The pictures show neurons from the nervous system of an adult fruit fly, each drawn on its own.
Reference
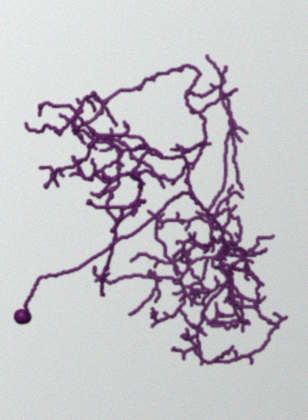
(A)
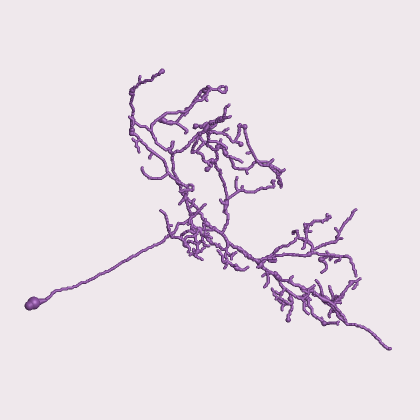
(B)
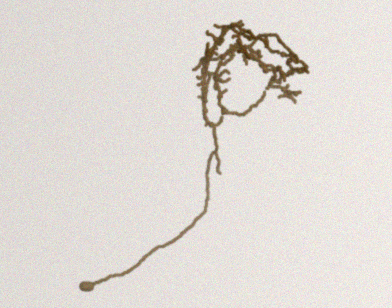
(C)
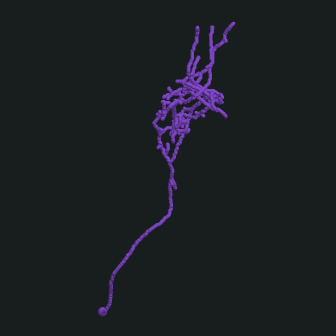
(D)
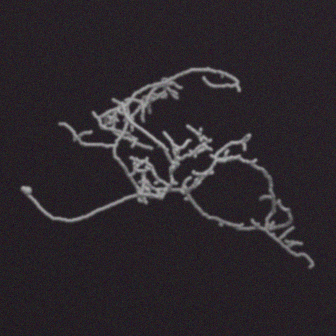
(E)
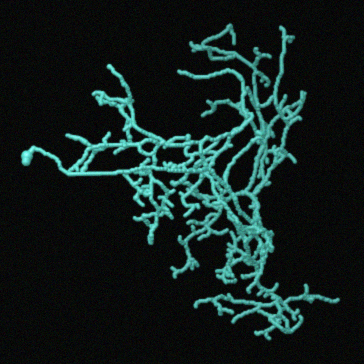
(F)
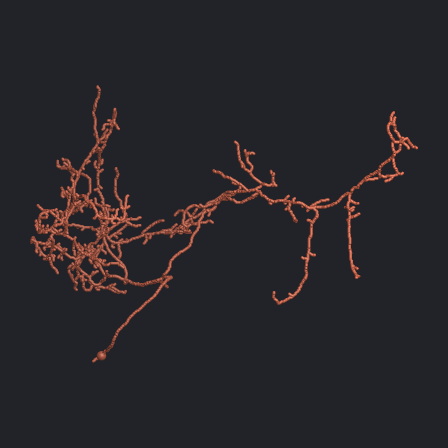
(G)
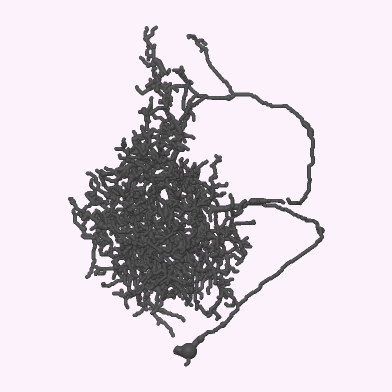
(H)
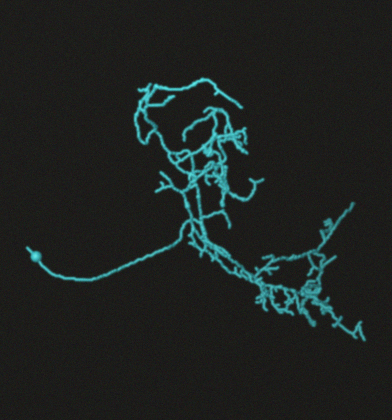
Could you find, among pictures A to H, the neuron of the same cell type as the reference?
E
